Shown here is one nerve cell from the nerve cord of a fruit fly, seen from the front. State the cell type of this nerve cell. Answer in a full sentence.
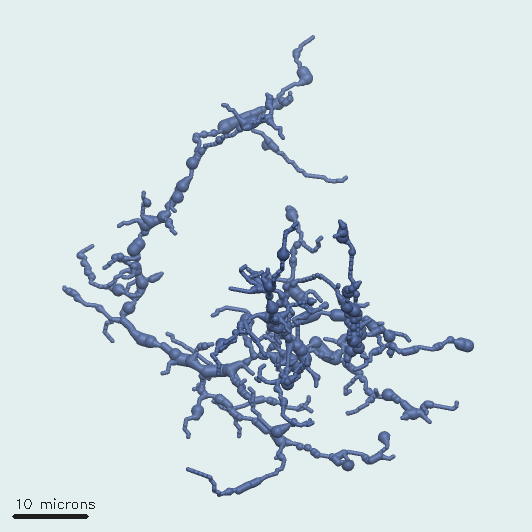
The cell type is IN20A.22A071.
